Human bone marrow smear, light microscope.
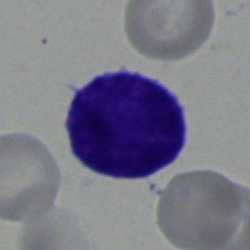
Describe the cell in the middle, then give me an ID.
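Notice how the whole cell is stained a dense, dark violet-blue. There's no distinct paler rim of cytoplasm around the nucleus. I don't see any vacuoles either. A few tiny spike-like projections stick out from the edge. It's a lymphocyte.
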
